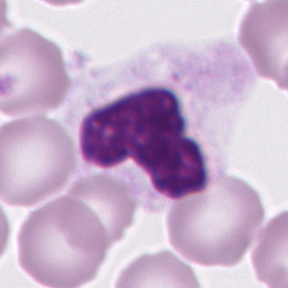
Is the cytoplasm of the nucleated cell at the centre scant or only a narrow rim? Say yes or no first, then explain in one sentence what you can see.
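No. The cytoplasm is abundant and is widest above and to the right of the nucleus.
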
